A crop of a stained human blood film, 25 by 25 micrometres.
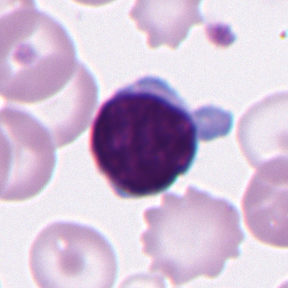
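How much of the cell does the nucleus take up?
Nearly the whole cell; the nucleus is round in outline and about 9 micrometres across.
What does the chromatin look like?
Dense and dark purple throughout.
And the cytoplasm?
What can be seen of it is pale blue, and a small rounded pale blue bulge juts out on the right side of the cell.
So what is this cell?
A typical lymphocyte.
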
